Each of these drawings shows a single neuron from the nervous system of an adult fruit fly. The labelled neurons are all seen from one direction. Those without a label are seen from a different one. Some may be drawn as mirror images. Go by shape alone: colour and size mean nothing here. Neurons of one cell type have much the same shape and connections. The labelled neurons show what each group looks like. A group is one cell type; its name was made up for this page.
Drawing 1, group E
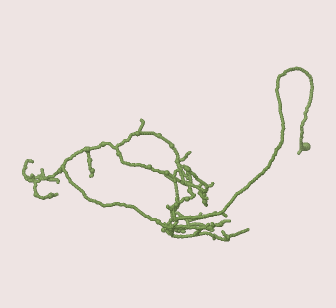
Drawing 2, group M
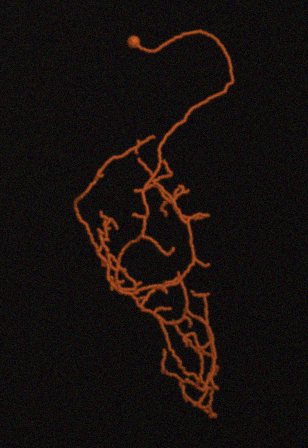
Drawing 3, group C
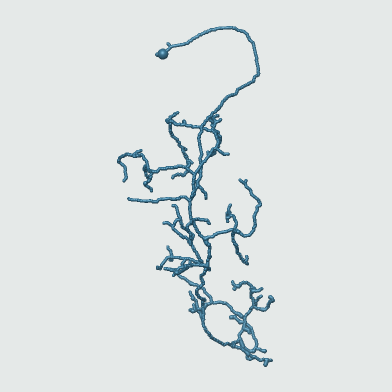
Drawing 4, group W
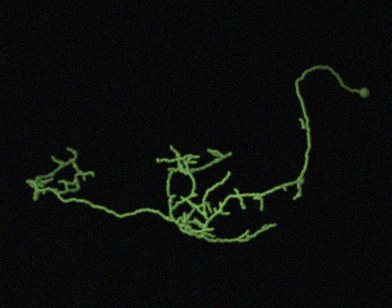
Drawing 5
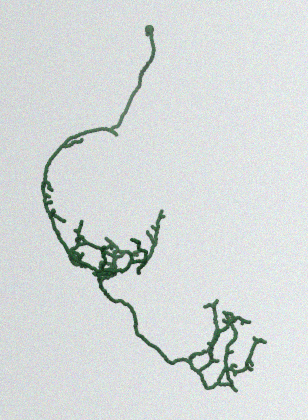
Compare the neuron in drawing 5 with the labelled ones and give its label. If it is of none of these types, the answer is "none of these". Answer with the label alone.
group W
